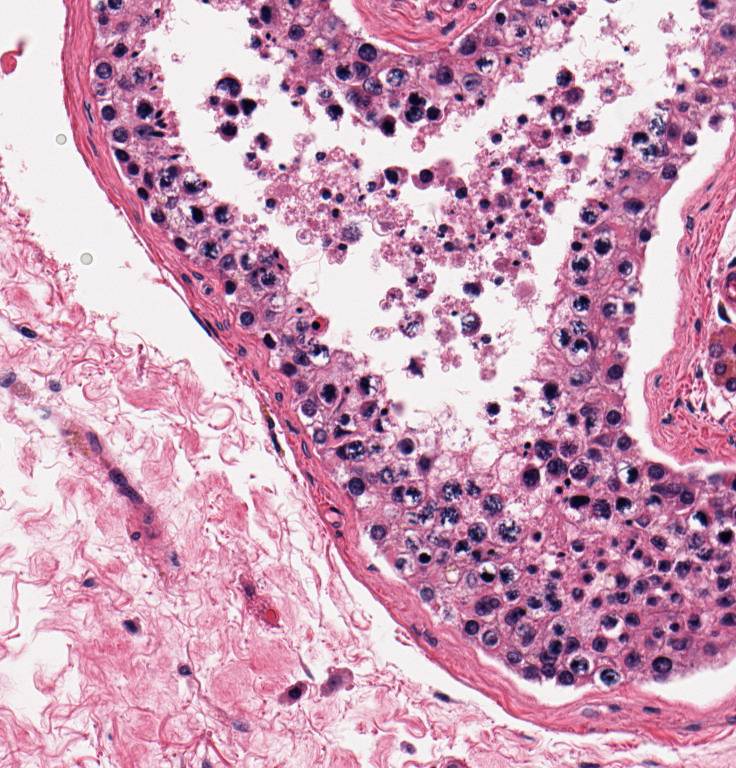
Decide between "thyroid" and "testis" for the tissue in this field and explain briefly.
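This is testis. What decides is the lining of the large tubular unit in the centre and right of the field: stratified, many cell layers thick.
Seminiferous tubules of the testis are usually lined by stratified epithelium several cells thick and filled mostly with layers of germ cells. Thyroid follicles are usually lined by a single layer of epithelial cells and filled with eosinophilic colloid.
A band of pink layered fibrous tissue with flattened, elongated nuclei bounds the unit, and loose, pale pink, wavy fibrous stroma with sparse nuclei lies at the lower left.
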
